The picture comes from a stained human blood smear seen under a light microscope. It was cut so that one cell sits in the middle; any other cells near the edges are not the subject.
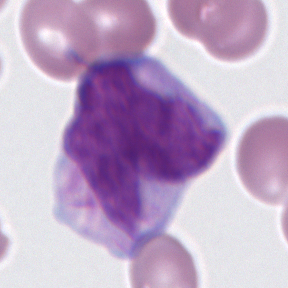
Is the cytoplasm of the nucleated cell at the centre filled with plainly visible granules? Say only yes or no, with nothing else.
No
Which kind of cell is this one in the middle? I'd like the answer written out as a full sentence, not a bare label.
The middle of this crop is occupied by an atypical promyelocyte.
